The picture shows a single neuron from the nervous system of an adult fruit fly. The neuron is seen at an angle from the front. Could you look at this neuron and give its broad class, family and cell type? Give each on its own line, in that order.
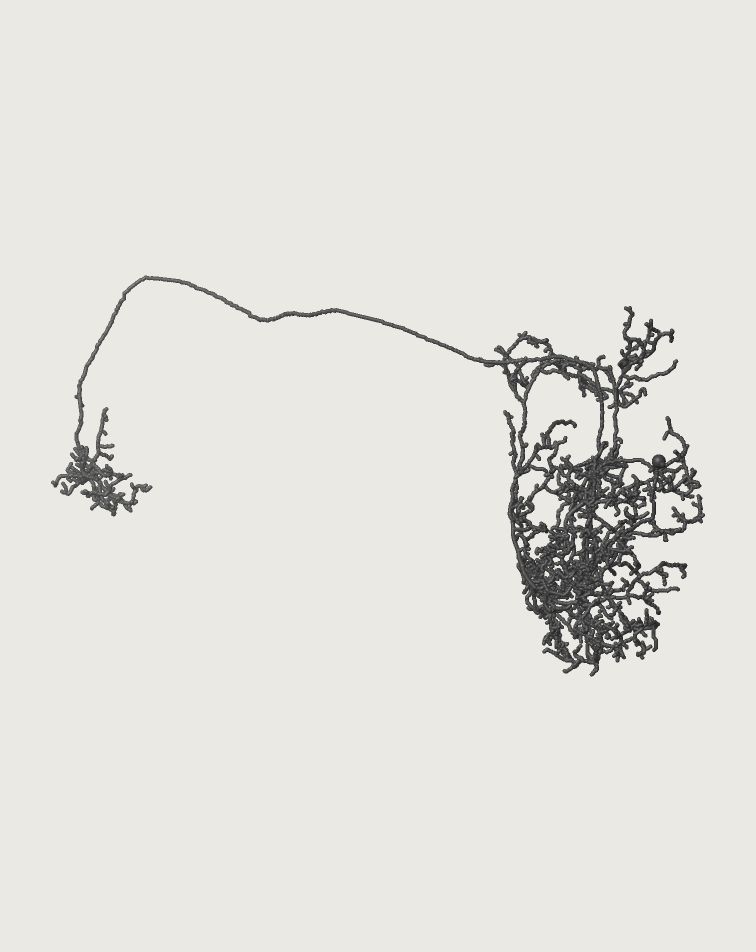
central-brain intrinsic neuron
hemilineage VLPl2_medial
AVLP160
